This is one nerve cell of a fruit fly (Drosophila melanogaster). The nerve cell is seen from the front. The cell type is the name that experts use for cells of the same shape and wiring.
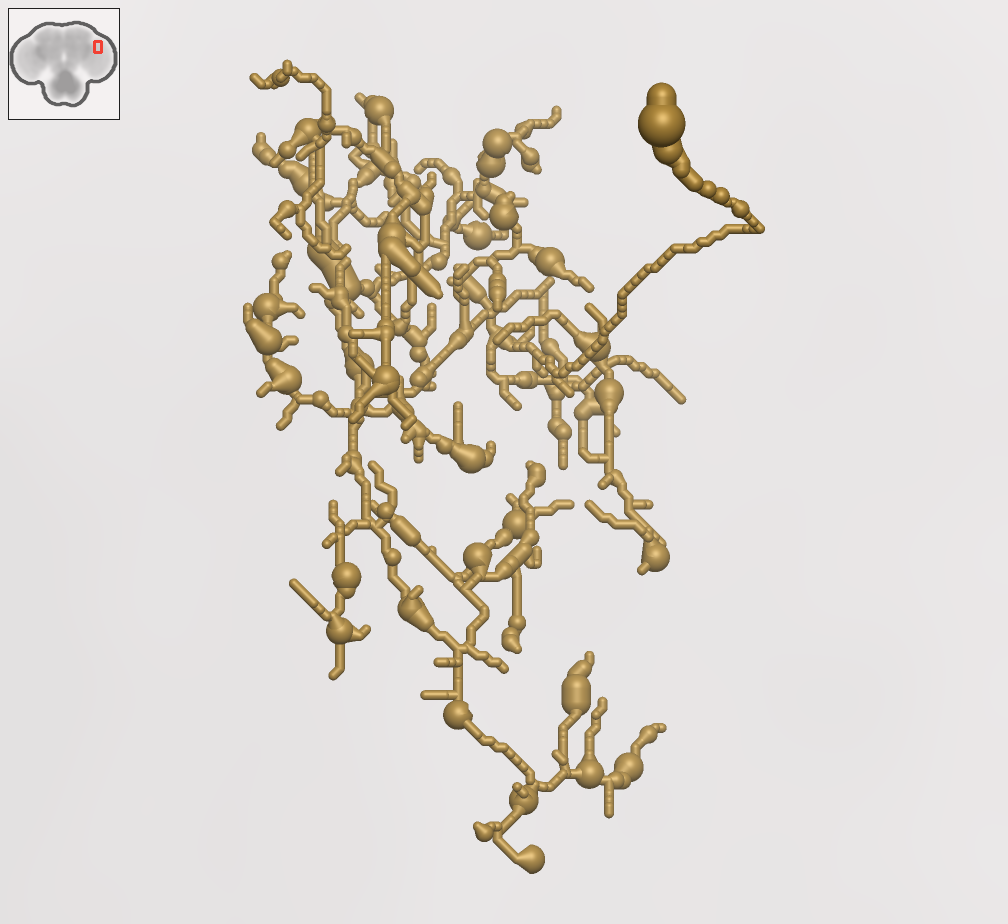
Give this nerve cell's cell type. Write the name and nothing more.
Cm7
